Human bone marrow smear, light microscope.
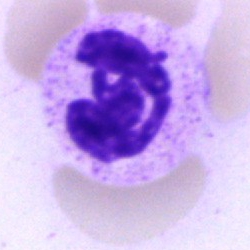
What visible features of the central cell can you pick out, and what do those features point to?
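Sure, it's a round cell with a smooth outline. The chromatin is dark purple and coarsely clumped. Around it the cytoplasm is a pale lilac-pink, with fine purple granules scattered all through it. It's a segmented neutrophil.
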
